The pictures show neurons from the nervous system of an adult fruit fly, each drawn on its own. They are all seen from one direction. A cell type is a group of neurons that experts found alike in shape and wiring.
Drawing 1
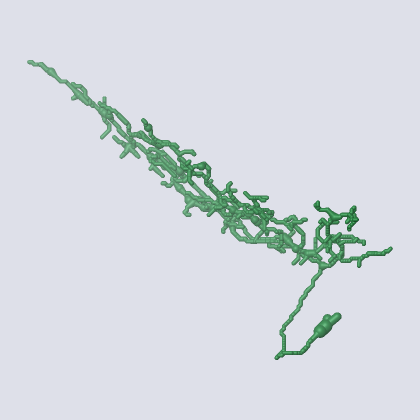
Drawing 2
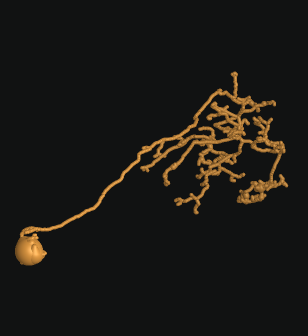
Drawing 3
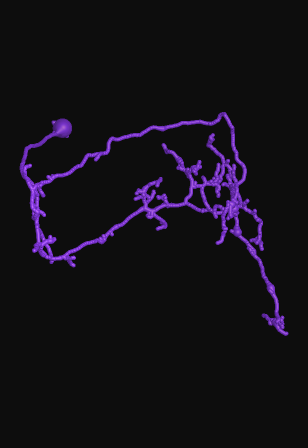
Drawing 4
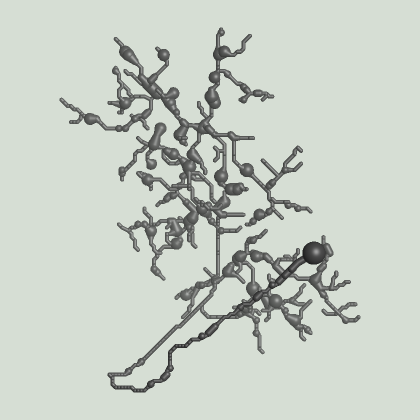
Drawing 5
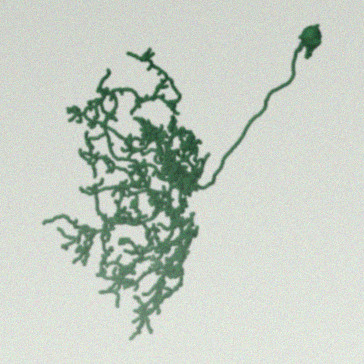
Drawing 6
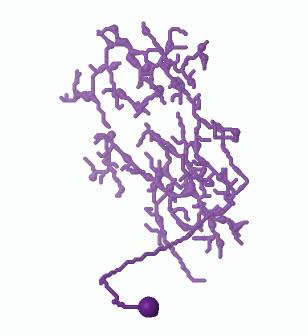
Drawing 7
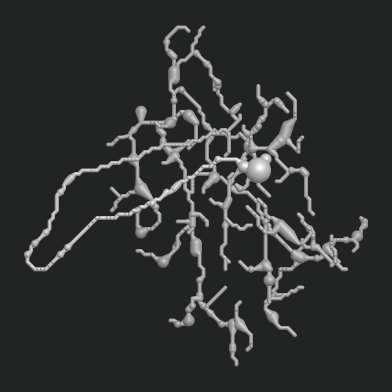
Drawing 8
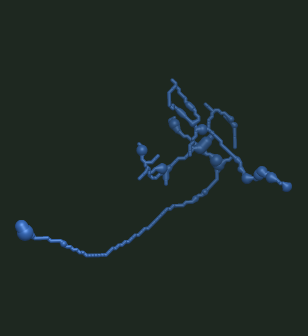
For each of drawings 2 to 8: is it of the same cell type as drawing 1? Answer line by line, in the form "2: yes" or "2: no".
2: no
3: no
4: yes
5: yes
6: yes
7: yes
8: no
